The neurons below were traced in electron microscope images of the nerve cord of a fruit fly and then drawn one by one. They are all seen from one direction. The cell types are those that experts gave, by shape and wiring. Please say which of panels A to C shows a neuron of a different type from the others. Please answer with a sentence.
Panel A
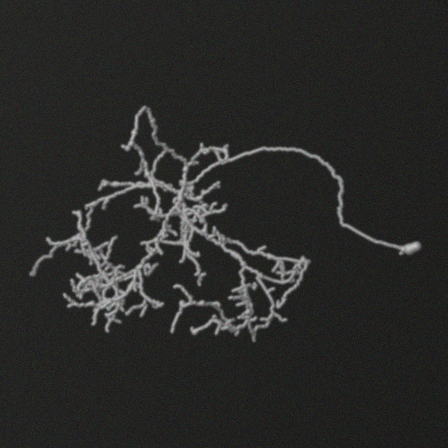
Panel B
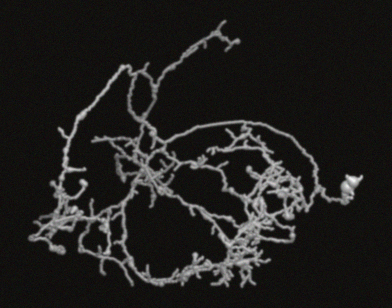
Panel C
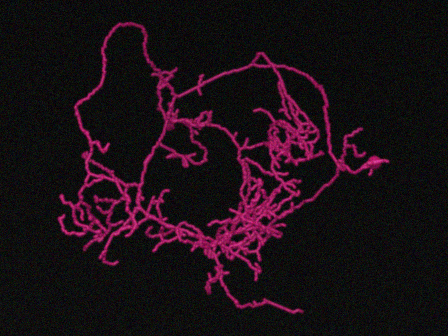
Panel A is the odd one out.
